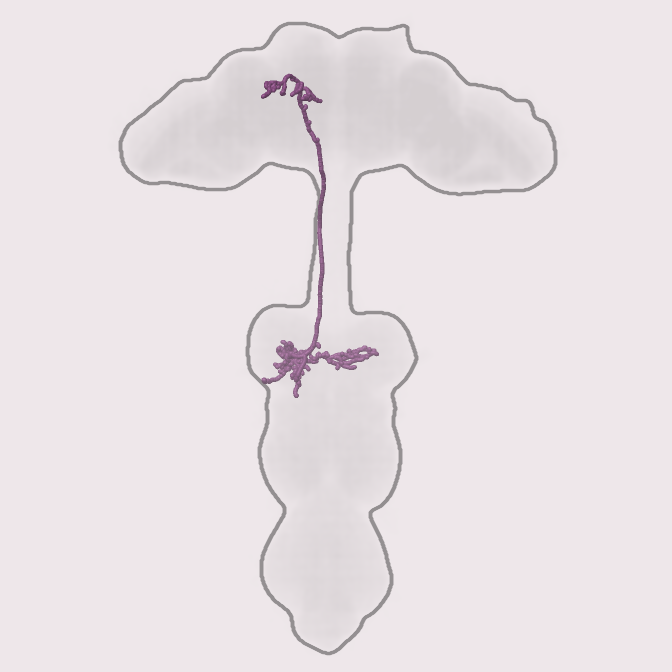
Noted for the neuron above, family: hemilineage 01B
